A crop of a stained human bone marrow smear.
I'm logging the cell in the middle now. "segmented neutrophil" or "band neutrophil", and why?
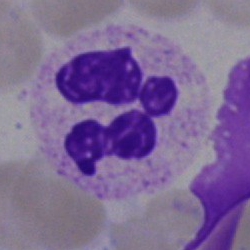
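That one's a segmented neutrophil. What settles it is the nucleus, which is divided into several separate lobes.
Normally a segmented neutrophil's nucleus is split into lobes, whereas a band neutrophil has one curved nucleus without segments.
Beyond that, the chromatin is dense and dark purple, and the abundant pale pinkish-lilac cytoplasm carries fine pinkish-violet granules throughout.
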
